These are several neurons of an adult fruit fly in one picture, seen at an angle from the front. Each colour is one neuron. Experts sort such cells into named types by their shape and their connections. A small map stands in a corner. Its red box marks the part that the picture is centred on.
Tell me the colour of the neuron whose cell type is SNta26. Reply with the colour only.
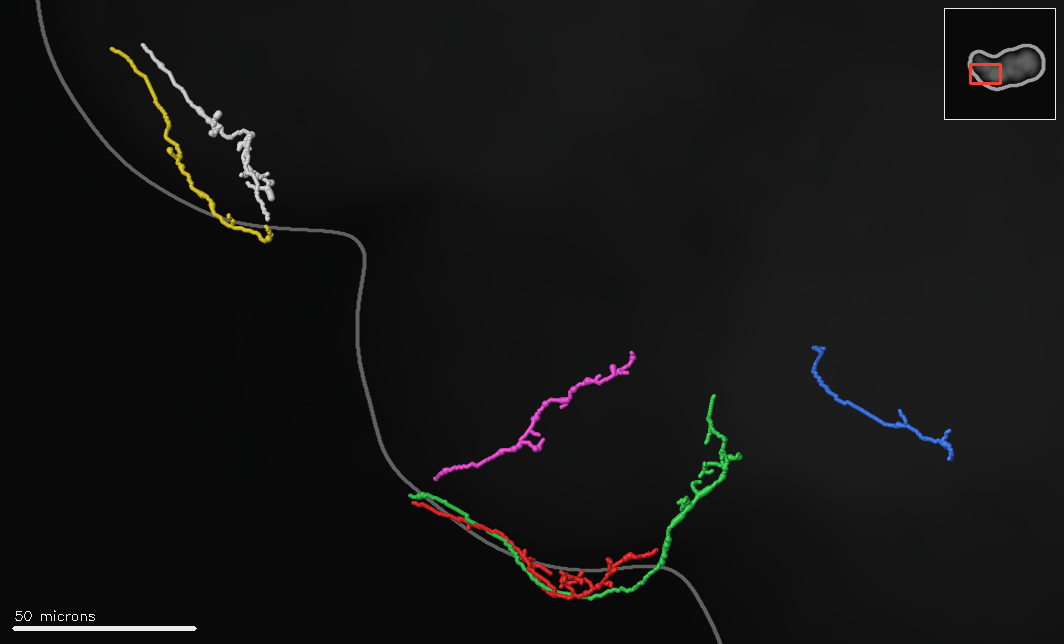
white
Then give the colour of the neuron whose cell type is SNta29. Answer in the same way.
green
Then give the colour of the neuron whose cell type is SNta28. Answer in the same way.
yellow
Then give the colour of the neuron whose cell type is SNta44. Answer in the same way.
red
